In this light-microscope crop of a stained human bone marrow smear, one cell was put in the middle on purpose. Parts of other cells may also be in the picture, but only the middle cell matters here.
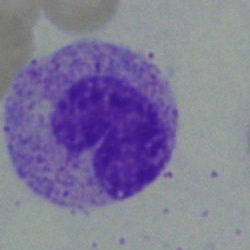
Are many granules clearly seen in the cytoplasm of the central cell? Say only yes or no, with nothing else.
Yes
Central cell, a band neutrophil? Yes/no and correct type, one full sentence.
Yes, what sits in the middle of the crop is a band neutrophil.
